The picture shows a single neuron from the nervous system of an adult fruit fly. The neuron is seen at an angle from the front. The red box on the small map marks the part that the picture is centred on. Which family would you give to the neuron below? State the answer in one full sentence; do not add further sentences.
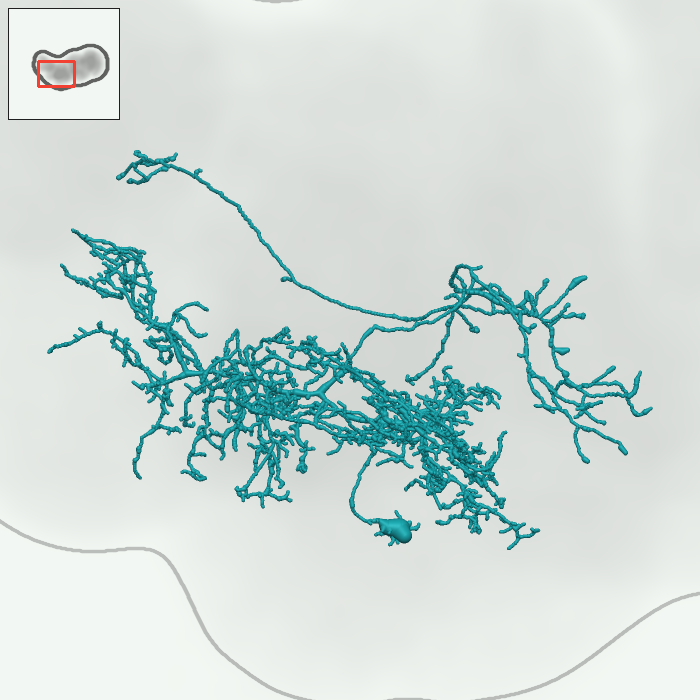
It is family hemilineage 06B that this neuron belongs to.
